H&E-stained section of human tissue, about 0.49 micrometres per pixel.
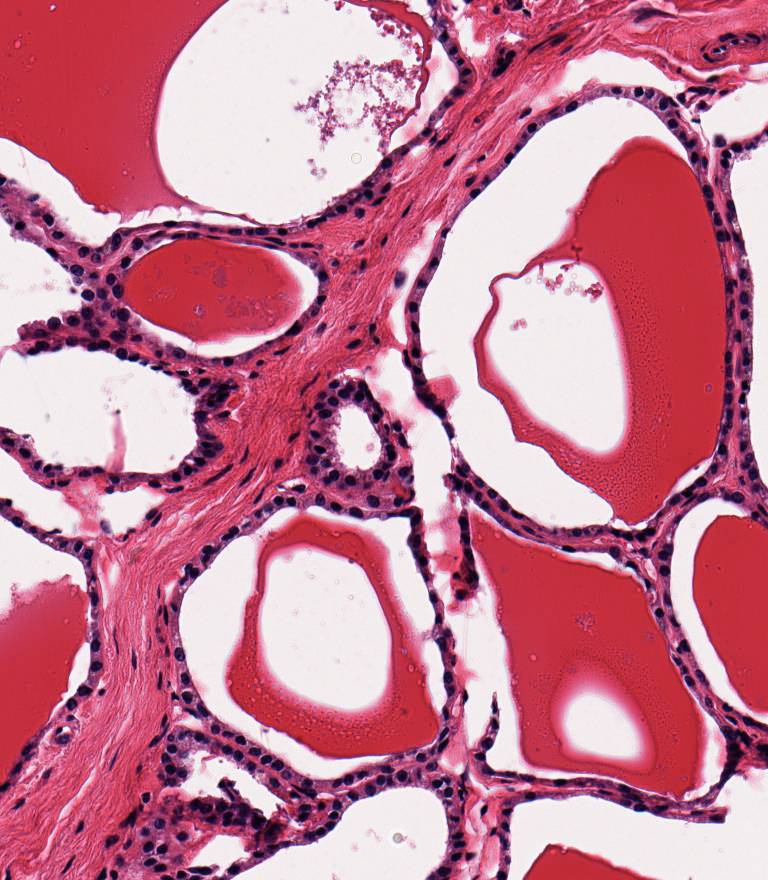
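thyroid: each follicle here is lined by a single layer of flattened to low cuboidal epithelial cells with small, round, dark nuclei. Many lumens hold homogeneous, deeply eosinophilic red colloid, pulled back from the epithelium; several follicles on the left are partly or wholly empty.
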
